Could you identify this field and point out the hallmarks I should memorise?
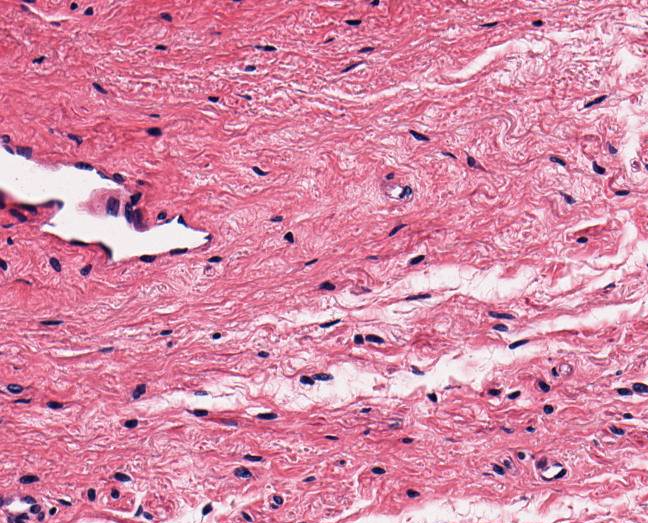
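Taking the features in order, the field mainly shows dense connective tissue. First, pink wavy fibrous tissue fills the whole field, its fibres running mostly horizontally.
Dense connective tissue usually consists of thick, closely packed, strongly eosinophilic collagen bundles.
Second, the nuclei between the fibres are small, dark and elongated, and they are sparse and widely spaced.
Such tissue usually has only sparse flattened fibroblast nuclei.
Third, that scarcity of nuclei sets the field apart from smooth muscle.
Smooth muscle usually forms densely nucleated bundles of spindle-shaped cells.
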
